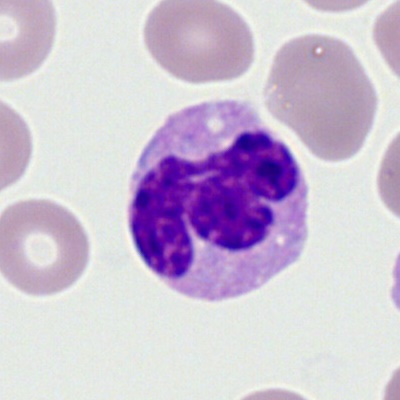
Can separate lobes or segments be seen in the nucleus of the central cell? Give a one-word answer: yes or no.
Yes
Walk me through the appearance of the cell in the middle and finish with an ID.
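Let's start with the chromatin: it is dark purple and gathered into coarse clumps. Now search the nucleus for nucleoli, and you'll find none to be seen. Turn to the cytoplasm and notice that it holds no coarse orange-red granules. Near the top of the cell, though, a small pale clear spot sits in the cytoplasm. What you're looking at is a segmented neutrophil.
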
